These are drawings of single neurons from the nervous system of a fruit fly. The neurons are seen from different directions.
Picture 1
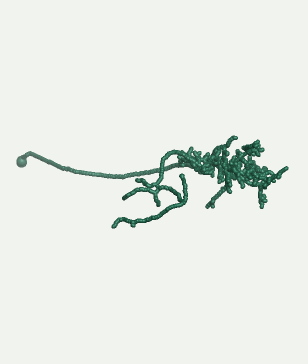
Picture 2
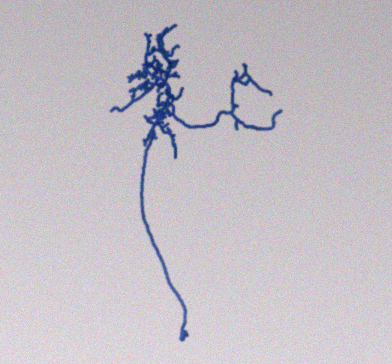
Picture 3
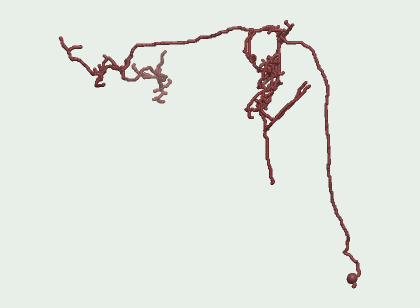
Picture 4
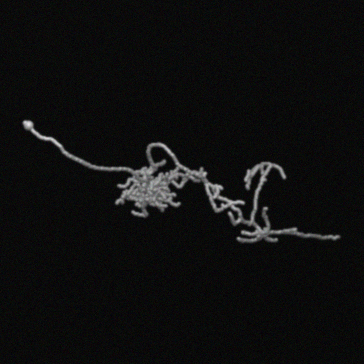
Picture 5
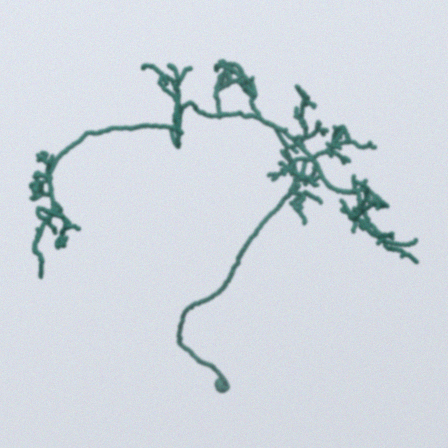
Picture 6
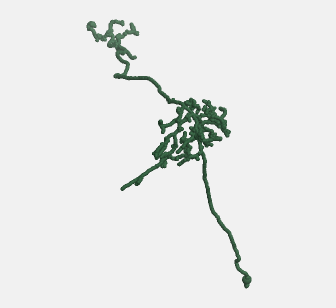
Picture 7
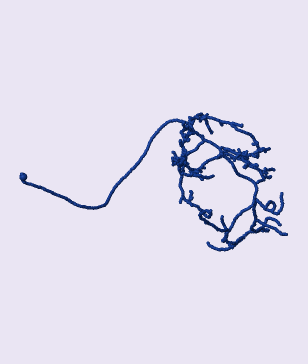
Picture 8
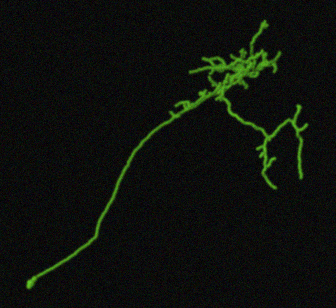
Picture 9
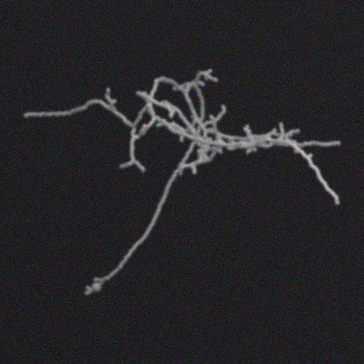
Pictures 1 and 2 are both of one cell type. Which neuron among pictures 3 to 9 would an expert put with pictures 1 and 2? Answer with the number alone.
8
